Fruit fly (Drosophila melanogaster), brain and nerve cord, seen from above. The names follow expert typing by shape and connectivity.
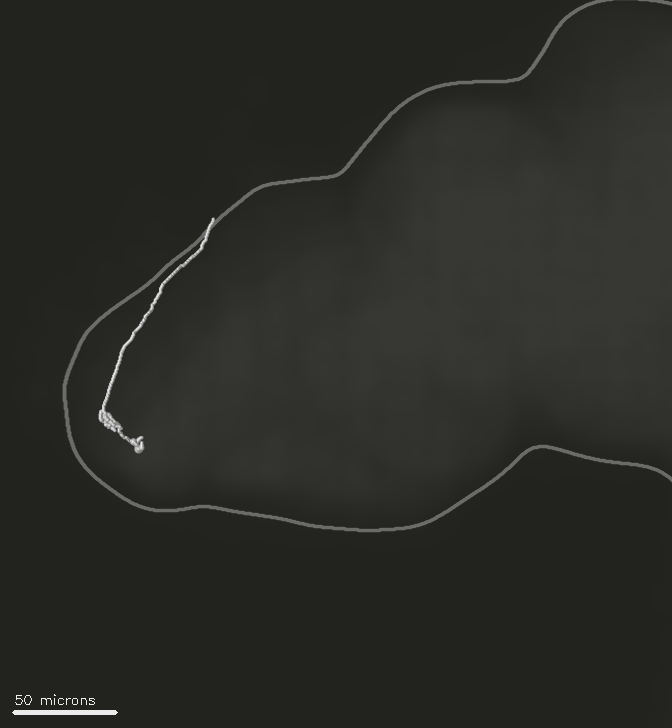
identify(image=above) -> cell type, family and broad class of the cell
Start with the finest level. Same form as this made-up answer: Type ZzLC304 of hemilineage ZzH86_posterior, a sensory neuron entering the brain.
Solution: Type L5 of the L family, an optic-lobe intrinsic neuron.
